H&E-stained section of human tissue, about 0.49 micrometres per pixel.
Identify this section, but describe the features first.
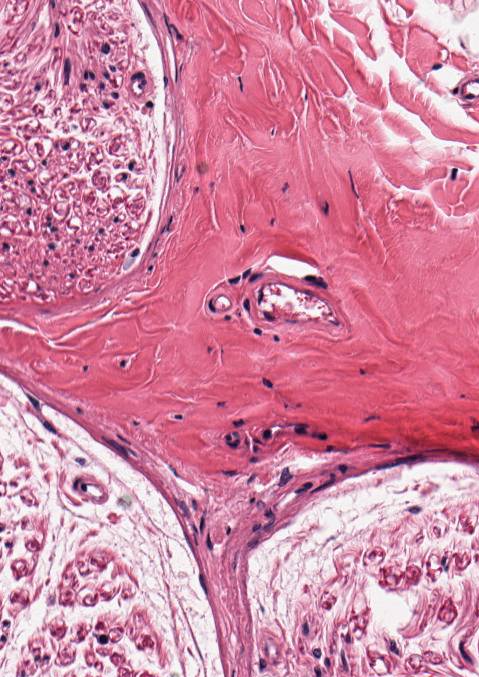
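See three rounded fibre bundles, upper left, lower left, lower right, parted by dense pink connective tissue. Cut across, the fibres show as small round profiles with pale centres and pink rims, among sparse small dark nuclei. This is tibial nerve.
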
